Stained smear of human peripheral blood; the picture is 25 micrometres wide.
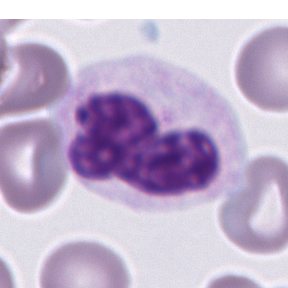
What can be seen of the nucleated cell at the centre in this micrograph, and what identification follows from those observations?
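Looking at the nucleus first, I can't make out any nucleoli. Moving out to the cytoplasm, it's pale pinkish-lilac, with fine, faint pinkish granules through it. I search it for vacuoles and find none. This cell is a segmented neutrophil.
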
